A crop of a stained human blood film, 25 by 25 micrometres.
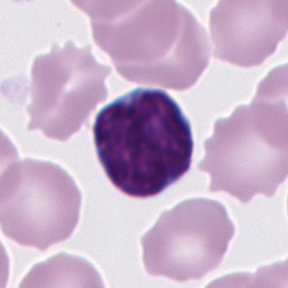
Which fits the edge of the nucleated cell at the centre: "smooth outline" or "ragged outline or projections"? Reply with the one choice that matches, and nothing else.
Smooth outline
